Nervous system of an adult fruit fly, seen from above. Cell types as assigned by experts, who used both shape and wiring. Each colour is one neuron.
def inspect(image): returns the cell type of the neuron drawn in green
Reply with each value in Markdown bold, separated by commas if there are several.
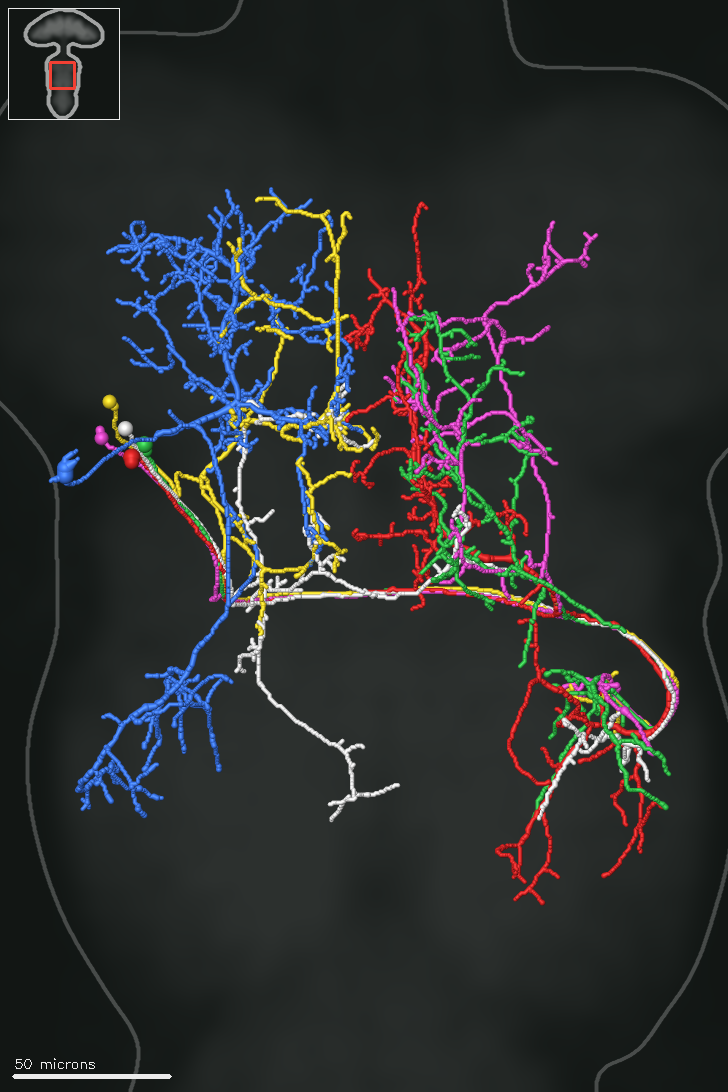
**IN01A060**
